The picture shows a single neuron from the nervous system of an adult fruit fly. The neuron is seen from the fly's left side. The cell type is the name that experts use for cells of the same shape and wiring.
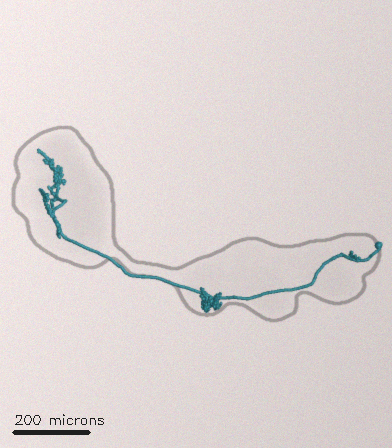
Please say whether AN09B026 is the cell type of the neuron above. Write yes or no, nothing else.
no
